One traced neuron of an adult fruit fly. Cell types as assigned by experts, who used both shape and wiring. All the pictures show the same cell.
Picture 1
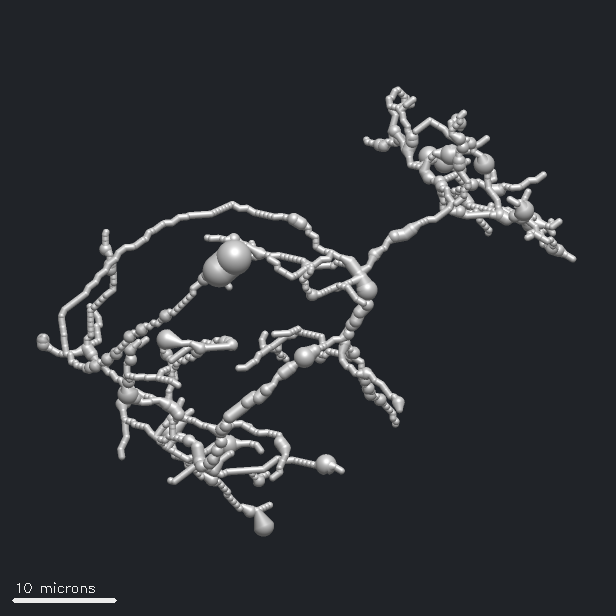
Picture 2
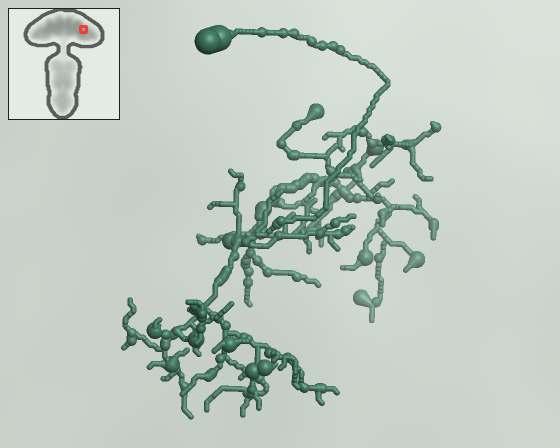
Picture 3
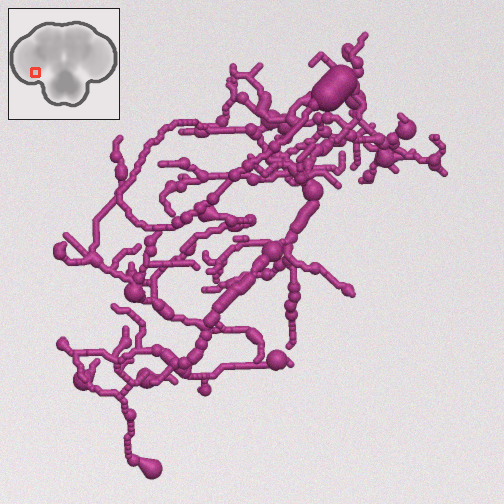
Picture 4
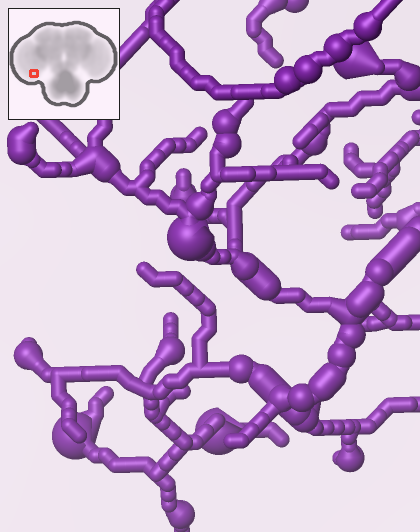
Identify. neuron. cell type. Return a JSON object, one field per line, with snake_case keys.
{
 "cell_type": "Mi14"
}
